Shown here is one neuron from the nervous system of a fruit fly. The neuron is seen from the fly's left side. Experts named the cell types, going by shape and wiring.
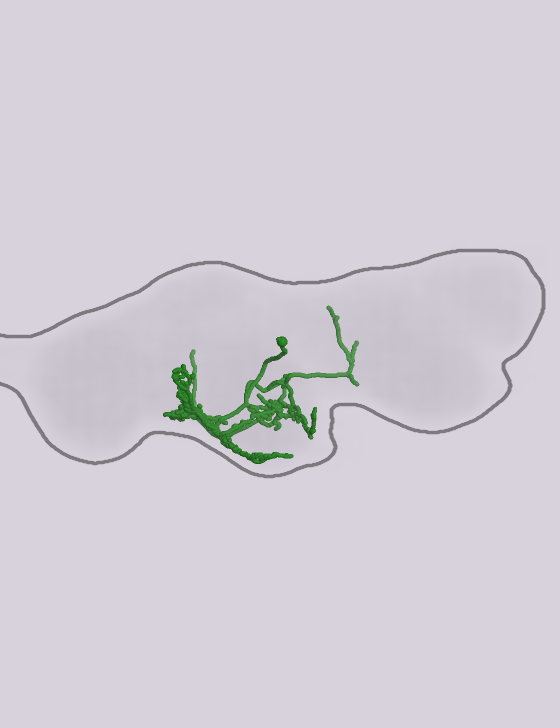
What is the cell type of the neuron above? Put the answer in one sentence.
The cell type is IN23B062.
